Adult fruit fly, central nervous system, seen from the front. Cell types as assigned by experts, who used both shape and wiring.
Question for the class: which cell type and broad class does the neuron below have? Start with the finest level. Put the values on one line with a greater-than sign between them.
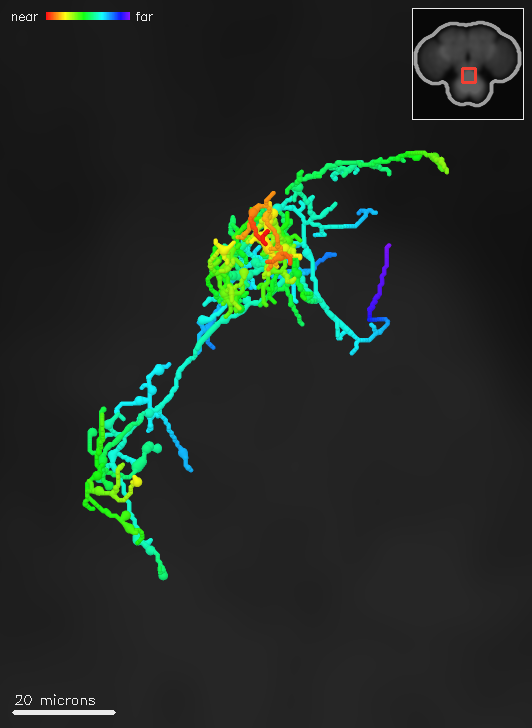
INXXX418 > nerve-cord intrinsic neuron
